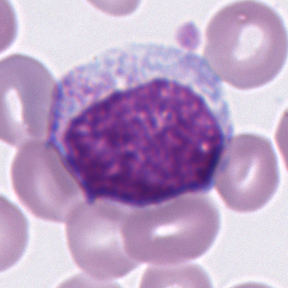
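Myelocyte, the central cell of a stained peripheral blood smear. The nucleus lies toward the bottom of the cell and fills about 70% of its area; no clearly outlined nucleolus is visible. Pale lilac-blue cytoplasm forms a broad cap mainly above the nucleus, with fine reddish-purple granules scattered through it. The outline is rounded, without hair-like projections.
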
